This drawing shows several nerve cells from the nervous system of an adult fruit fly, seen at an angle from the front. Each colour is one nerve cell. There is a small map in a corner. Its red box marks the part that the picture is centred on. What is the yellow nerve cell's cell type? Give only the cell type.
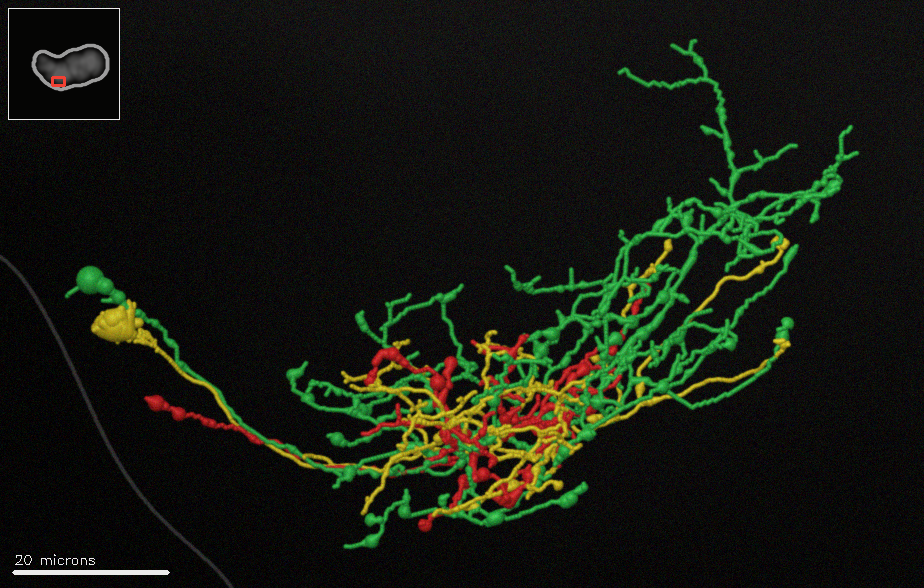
IN01B073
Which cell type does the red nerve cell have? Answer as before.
IN01B099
